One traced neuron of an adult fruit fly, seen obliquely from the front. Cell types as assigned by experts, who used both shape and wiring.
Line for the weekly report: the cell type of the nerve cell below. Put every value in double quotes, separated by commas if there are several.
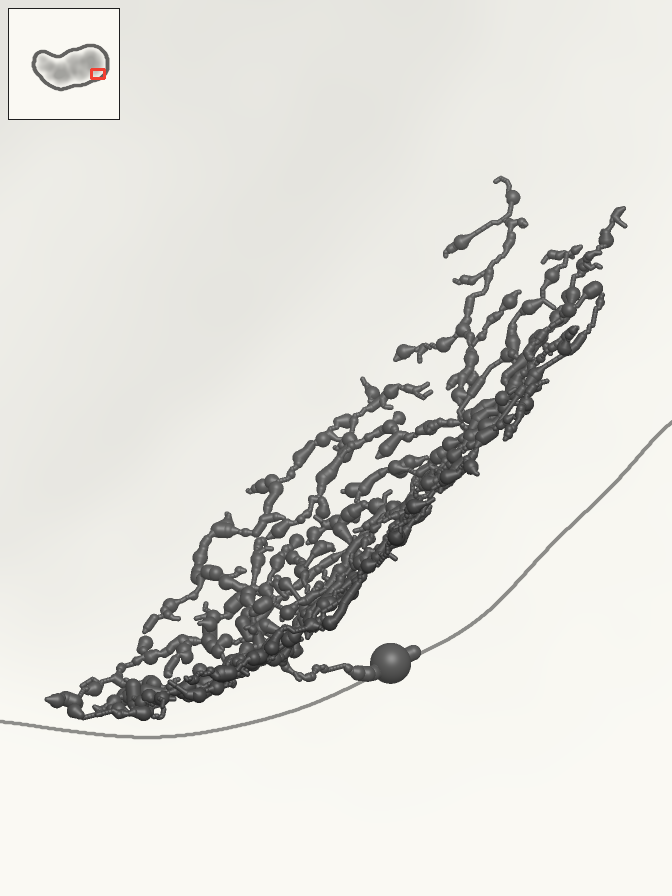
"Dm18"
